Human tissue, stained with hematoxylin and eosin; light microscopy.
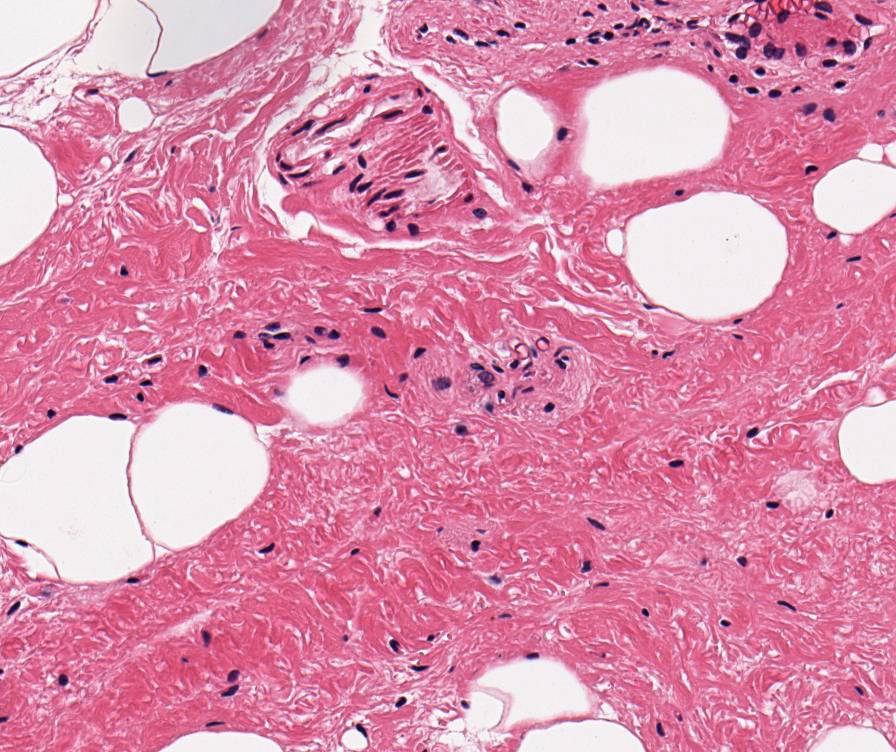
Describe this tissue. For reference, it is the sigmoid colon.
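See how wavy pink collagen bundles fill most of the field, running in many directions. Empty round-to-oval fat cell spaces of varying size lie among them, largest at left and upper right. Sparse small dark spindle-shaped nuclei sit singly between bundles. At top centre, a thin clear gap sets off a small nerve bundle with wavy elongated nuclei.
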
